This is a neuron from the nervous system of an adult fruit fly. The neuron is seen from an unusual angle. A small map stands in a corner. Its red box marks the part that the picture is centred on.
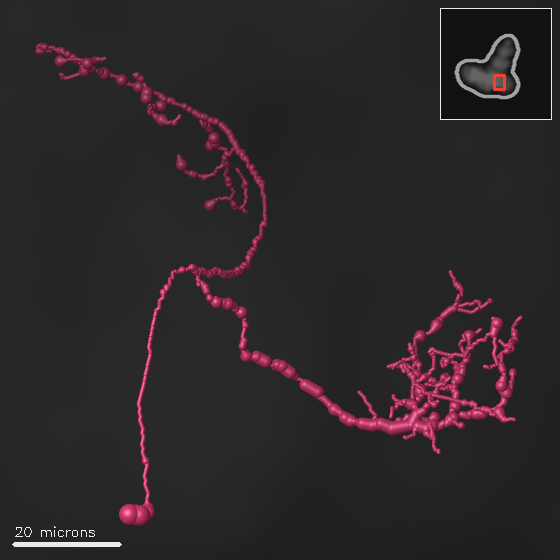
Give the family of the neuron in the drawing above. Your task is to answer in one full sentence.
Grouped by family, the neuron goes with hemilineage VPNv2.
